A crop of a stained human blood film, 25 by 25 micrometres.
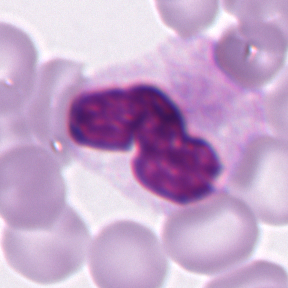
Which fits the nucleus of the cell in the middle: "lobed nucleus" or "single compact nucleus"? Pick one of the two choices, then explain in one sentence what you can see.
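Lobed nucleus. The nucleus consists of two large lobes, one at upper left and one at lower right, joined by a broad neck.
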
